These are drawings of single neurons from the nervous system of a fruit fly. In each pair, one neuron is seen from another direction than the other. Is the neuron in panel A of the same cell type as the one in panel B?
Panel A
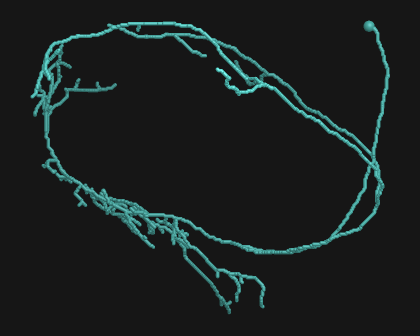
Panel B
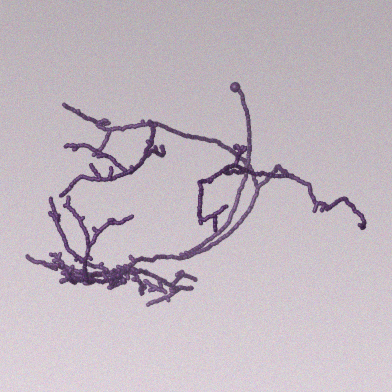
no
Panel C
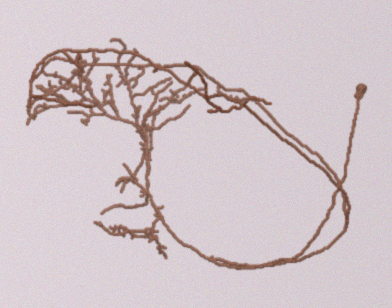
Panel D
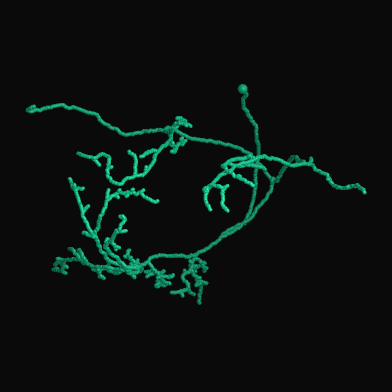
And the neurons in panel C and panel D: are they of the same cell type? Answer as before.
no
